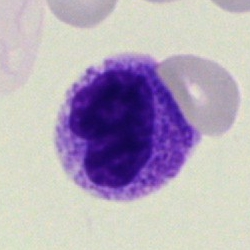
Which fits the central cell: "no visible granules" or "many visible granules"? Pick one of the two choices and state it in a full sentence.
Within the cytoplasm of the cell there are many visible granules.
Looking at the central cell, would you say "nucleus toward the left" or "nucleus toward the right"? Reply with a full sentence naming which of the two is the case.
What lies to the right of the nucleus is most of the cytoplasm.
